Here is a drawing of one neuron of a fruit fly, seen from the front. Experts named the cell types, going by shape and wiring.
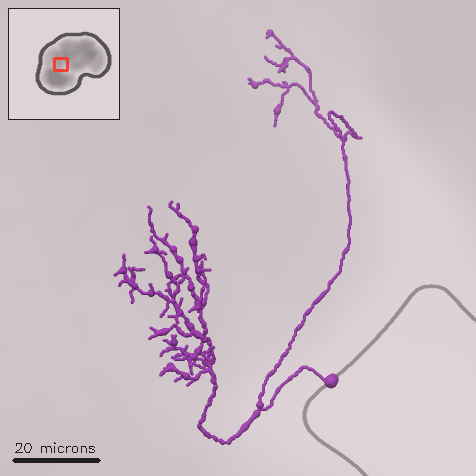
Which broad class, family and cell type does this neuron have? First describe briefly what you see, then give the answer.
By the scale bar it is about 95 microns tall in this view. Dozens of branch ends can be seen. This is an optic-lobe intrinsic neuron. The family is MeLo. Its cell type is MeLo4.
